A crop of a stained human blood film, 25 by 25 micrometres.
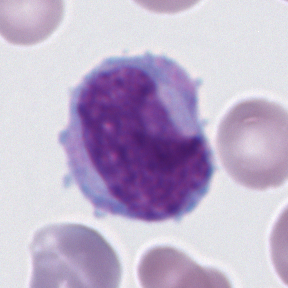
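Atypical promyelocyte, peripheral blood smear. Cell about 14 micrometres across; nucleus about 60% of cell area, bean-shaped, indented on upper right. Cytoplasm pale grey-blue, paler beside the indentation. Small fine blebs project from much of the cell edge.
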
